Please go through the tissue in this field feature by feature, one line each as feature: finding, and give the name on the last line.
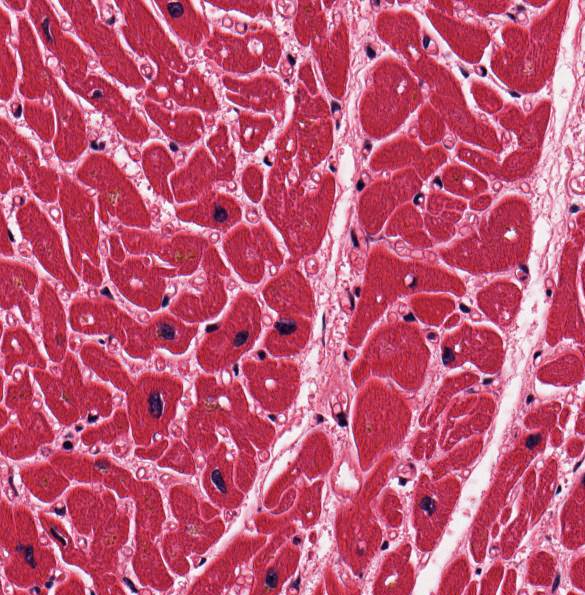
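Fibres: mostly cross or oblique, rounded and polygonal red profiles
Centres: small pale clear spaces in many, some around the nucleus
Pigment: fine yellow-brown granules, central cytoplasm of some fibres
Between fibres: many small capillaries, flat endothelial nuclei
Name: left ventricle of the heart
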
